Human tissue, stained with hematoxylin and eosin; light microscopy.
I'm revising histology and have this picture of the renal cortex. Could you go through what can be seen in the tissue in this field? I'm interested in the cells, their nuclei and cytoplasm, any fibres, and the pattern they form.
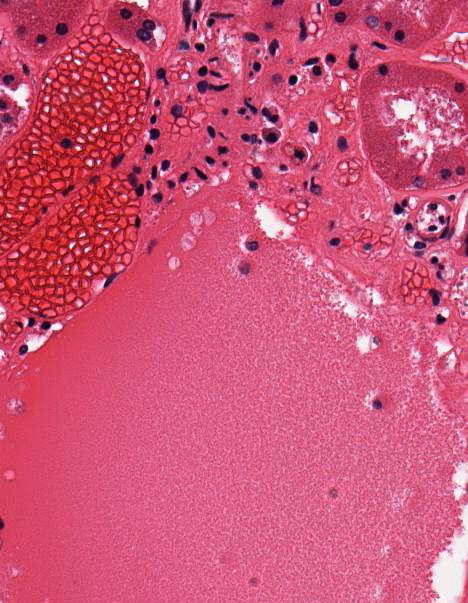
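Pale pink, finely granular, acellular material, with rare scattered nuclei, fills the lower and central field; tissue lines only the top and right edge. At upper left, a large vessel holds red blood cells crowded into polygonal shapes.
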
